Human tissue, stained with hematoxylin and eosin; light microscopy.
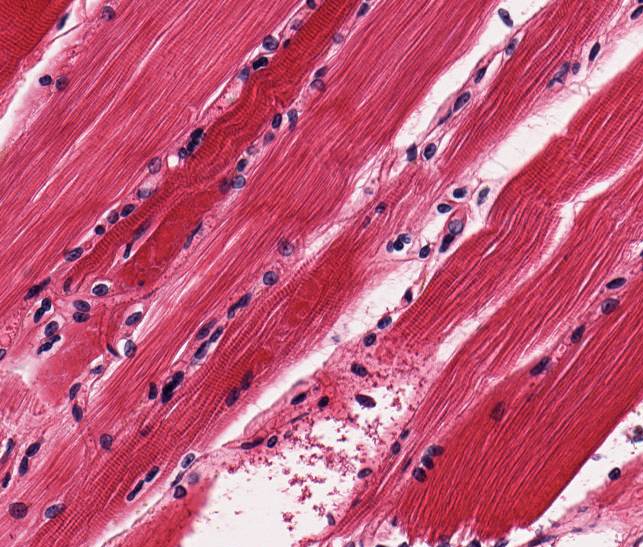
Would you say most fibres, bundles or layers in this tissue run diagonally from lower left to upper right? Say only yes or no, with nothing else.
Yes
